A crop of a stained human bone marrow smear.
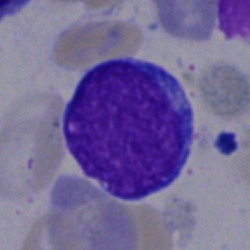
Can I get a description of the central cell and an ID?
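The cytoplasm here is scant, only a thin rim. That rim is deep blue. I see no granules in it, and no vacuoles anywhere in the cell. So this one is a blast.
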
